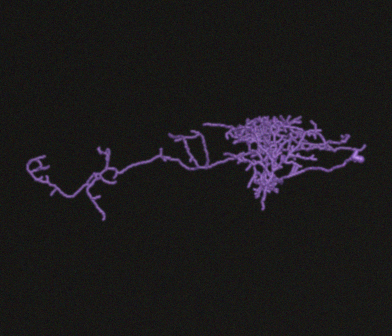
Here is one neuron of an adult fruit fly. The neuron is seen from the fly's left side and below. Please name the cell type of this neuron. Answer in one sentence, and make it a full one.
This neuron is a member of the INXXX415 cell type.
